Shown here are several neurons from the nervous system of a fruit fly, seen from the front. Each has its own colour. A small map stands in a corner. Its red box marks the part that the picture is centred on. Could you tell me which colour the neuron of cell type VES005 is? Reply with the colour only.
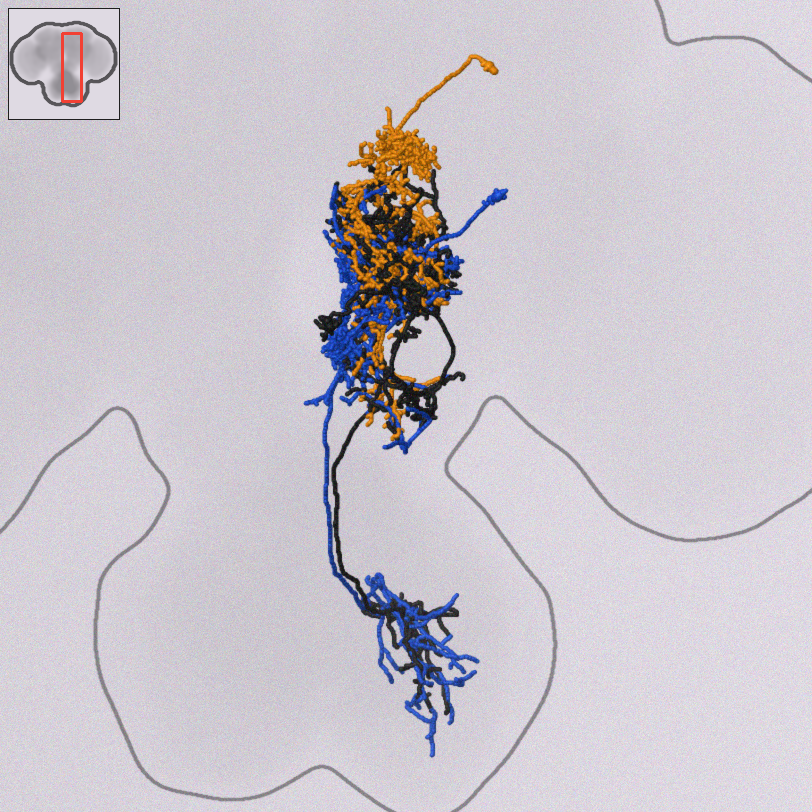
orange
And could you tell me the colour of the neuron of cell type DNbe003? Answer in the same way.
black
